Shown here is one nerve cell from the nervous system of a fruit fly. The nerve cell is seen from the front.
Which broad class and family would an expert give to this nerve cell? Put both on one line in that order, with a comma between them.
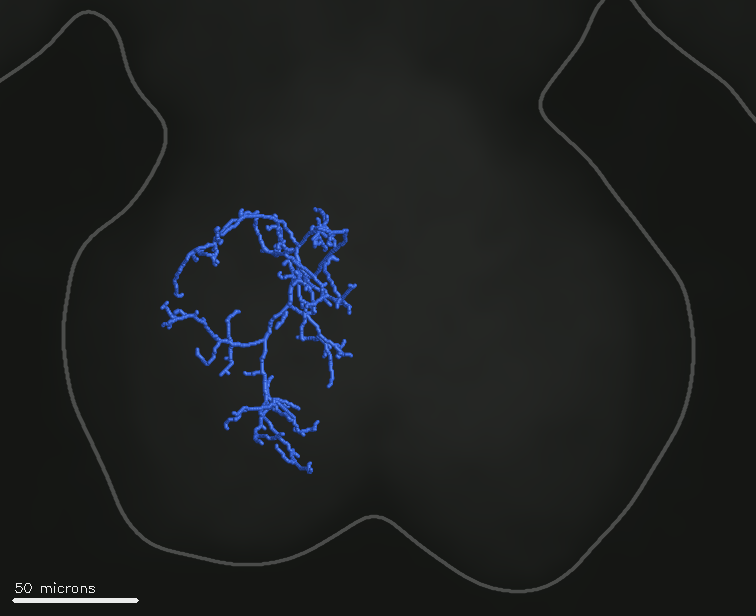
nerve-cord intrinsic neuron, hemilineage 03A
